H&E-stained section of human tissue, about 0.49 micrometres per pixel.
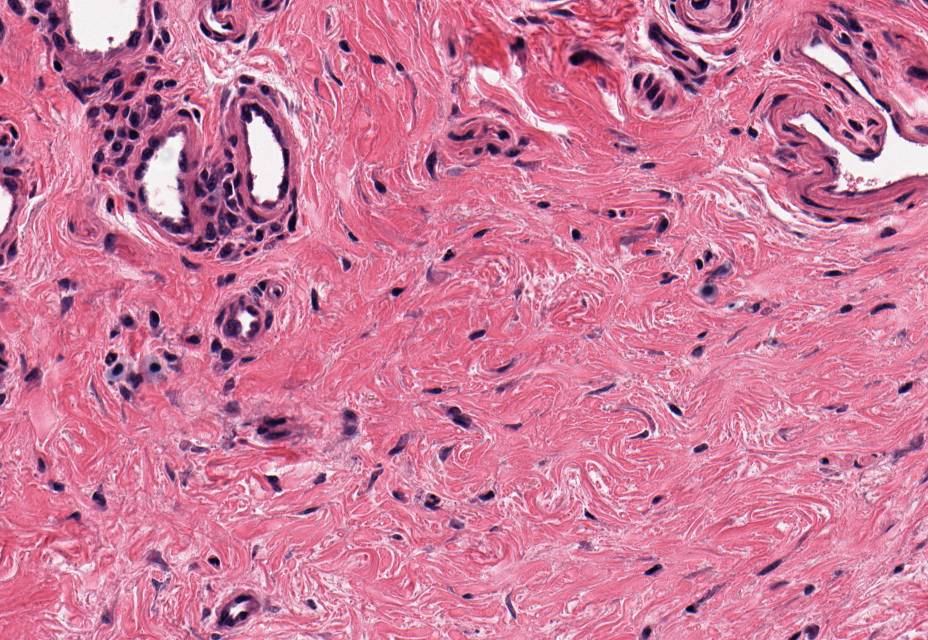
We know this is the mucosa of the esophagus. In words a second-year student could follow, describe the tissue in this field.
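Dense pink collagenous stroma occupies most of the field. Its collagen bundles are wavy and run in swirling, varied directions. The stromal nuclei are sparse, small, dark and spindle-shaped. Around the tubular structures at the upper left, small dark nuclei are more crowded than elsewhere in the stroma.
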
